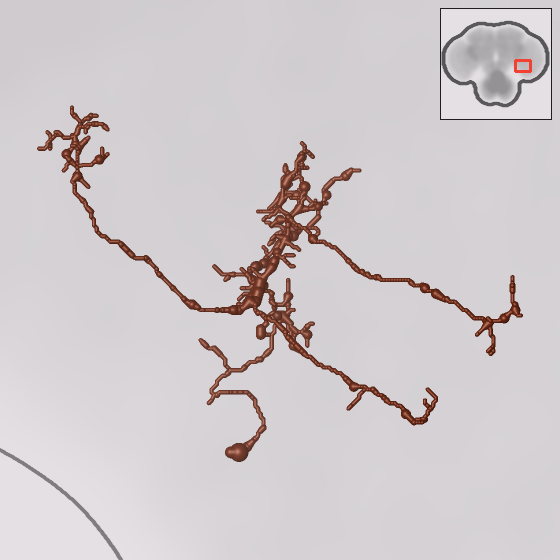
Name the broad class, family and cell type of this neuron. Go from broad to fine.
optic-lobe intrinsic neuron; Y; Y12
